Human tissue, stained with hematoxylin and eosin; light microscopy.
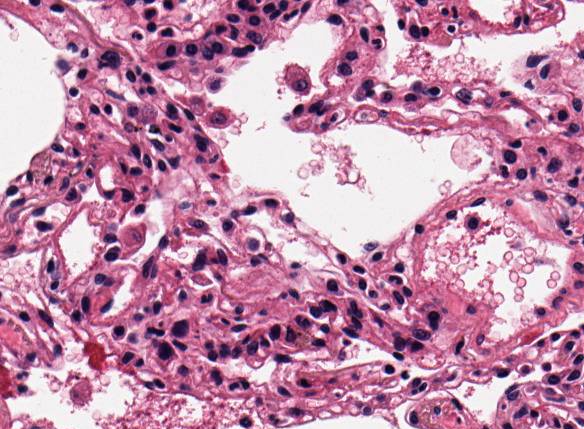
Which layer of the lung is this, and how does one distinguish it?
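Shown is alveolus: thickened, cell-rich walls form a network around irregular empty spaces of varying size. Plump cuboidal cells with rounded nuclei line parts of these spaces, some bulging inward; a few large rounded cells with abundant pink cytoplasm lie free in them, one at upper centre.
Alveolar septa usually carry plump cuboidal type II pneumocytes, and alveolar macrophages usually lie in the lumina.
No glands, fat cells or smooth muscle bundles appear.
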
